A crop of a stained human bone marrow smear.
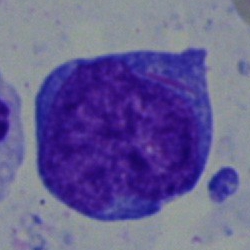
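Blast, in the centre of the field. Notice the broadly rounded outline, with a small angular peak at the upper right. The chromatin is finely granular and evenly spread, not gathered into coarse clumps. No granules appear in the cytoplasm. In the upper right part of the cell lies a thin straight reddish-pink streak.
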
